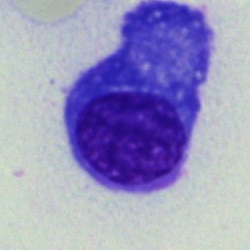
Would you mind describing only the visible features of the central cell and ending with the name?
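Abundant cytoplasm stains a deep blue, and most of it lies above the nucleus, so the cell appears elongated. Many small pale spots are scattered through the upper cytoplasm. The upper edge is ragged; the lower edge is smooth. This is a plasma cell.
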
